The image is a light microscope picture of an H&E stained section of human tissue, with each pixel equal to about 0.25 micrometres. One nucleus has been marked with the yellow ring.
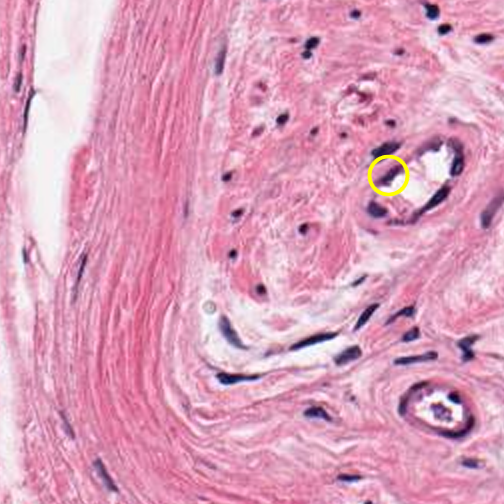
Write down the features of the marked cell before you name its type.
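It lies at the edge of a small vessel's clear lumen, with its long axis following the curve of the vessel wall. Its cytoplasm is scant: no distinct pink cell body can be told apart from the thin pink wall it lies on. Other similar dark, flattened nuclei line the same lumen around its circumference. The marked nucleus belongs to an endothelial cell.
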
